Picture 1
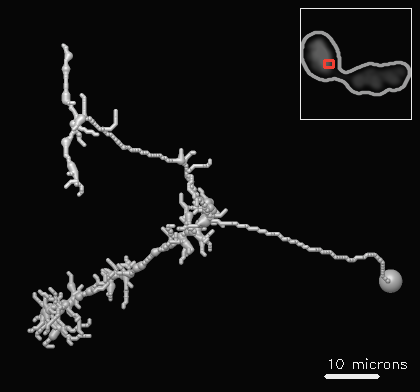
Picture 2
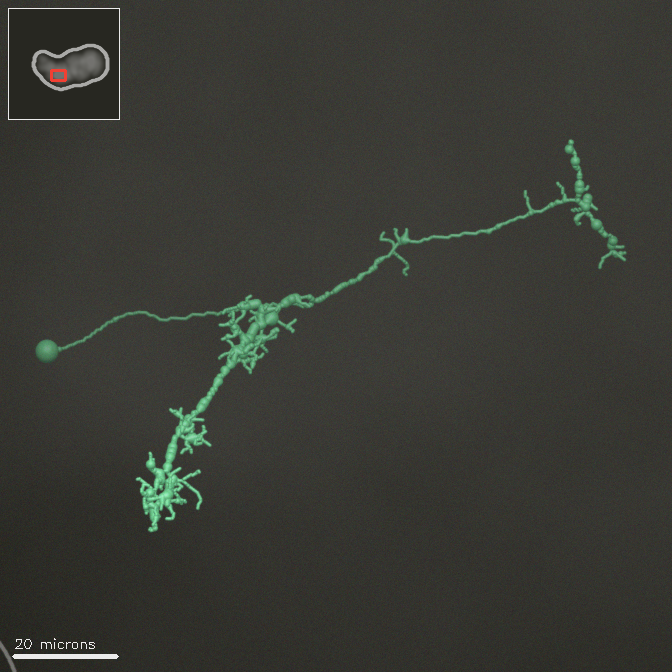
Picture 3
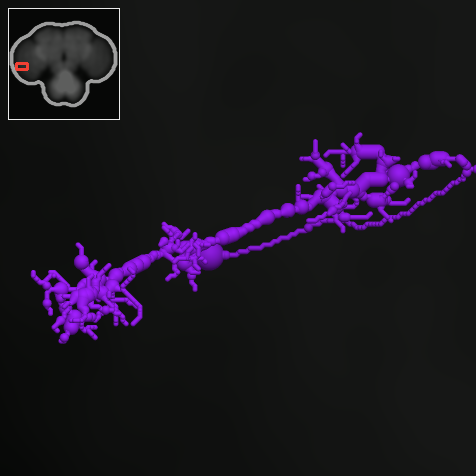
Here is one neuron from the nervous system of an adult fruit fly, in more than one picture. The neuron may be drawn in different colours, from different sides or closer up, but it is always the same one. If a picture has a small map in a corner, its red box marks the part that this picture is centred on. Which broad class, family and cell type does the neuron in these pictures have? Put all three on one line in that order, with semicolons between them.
optic-lobe intrinsic neuron; T; T2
